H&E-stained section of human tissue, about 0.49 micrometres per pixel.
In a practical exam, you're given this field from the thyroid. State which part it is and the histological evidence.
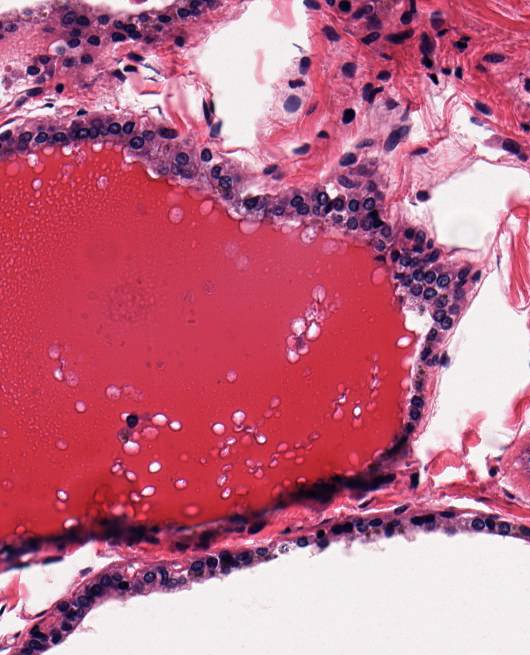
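Answer: a thyroid follicle. Check one: a large space of homogeneous deep red material fills the left and centre. Check two: it is lined by a single layer of cuboidal epithelial cells with round, dark-staining nuclei.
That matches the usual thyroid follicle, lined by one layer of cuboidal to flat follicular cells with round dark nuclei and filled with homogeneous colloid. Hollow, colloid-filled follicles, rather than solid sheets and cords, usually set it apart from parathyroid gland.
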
